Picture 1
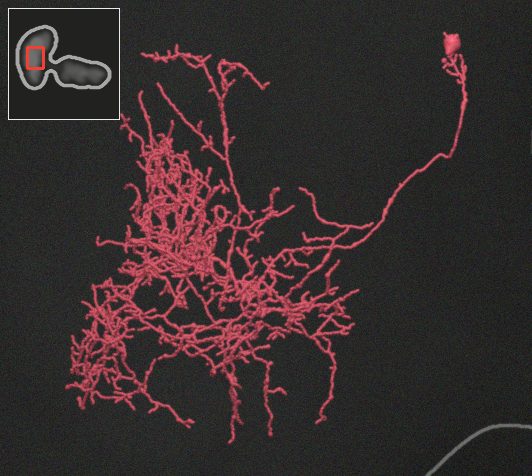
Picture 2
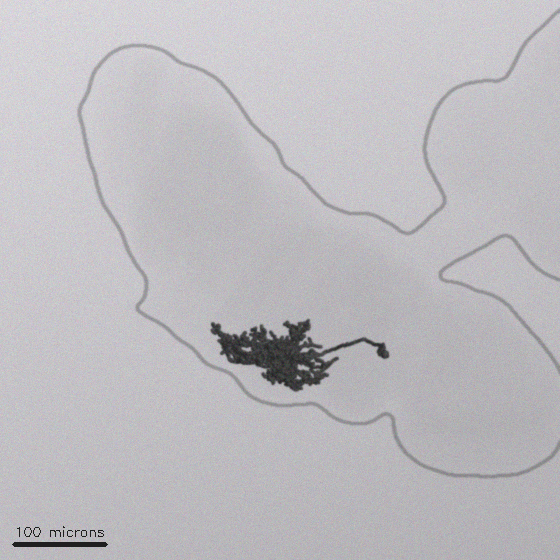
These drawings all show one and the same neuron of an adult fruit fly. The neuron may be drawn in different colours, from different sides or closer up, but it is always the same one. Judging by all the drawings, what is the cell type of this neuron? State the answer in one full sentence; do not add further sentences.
This neuron is a member of the GNG057 cell type.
